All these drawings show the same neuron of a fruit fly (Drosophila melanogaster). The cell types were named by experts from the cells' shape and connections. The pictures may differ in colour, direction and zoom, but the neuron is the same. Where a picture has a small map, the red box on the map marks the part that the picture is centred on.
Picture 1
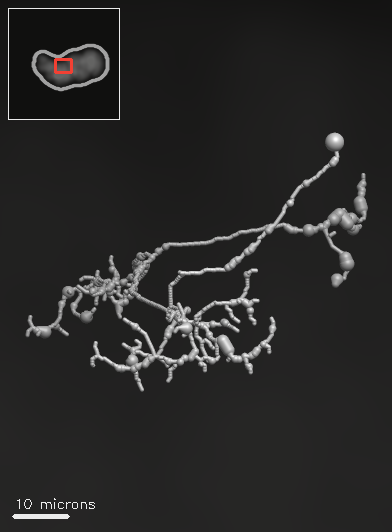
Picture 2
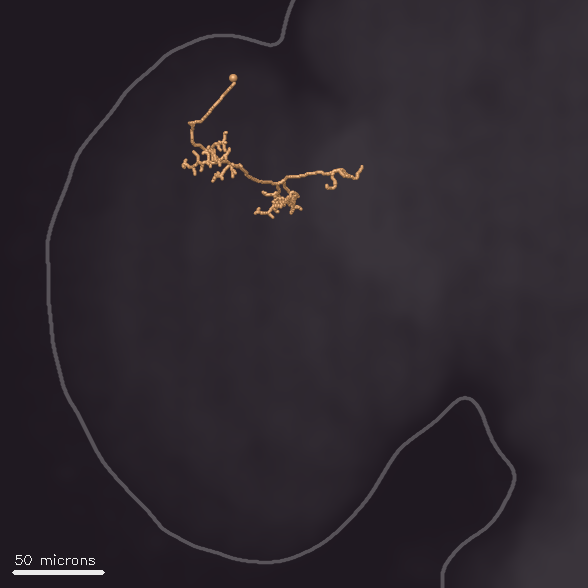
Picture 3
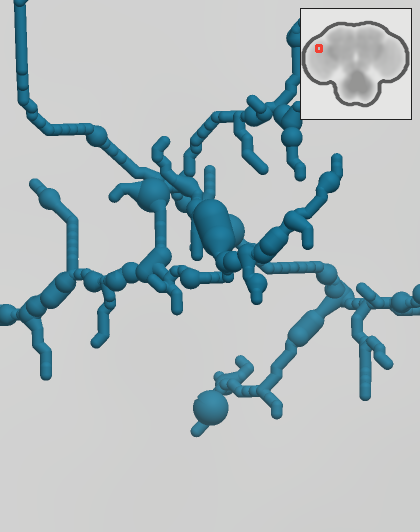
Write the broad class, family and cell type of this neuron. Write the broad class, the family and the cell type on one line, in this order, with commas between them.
optic-lobe intrinsic neuron, TmY, TmY4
